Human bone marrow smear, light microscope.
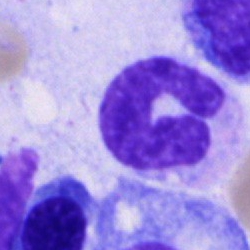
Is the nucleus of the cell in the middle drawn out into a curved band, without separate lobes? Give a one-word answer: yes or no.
Yes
